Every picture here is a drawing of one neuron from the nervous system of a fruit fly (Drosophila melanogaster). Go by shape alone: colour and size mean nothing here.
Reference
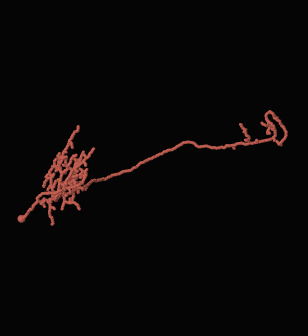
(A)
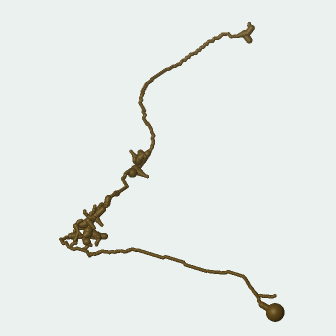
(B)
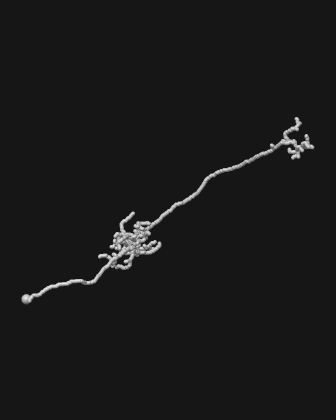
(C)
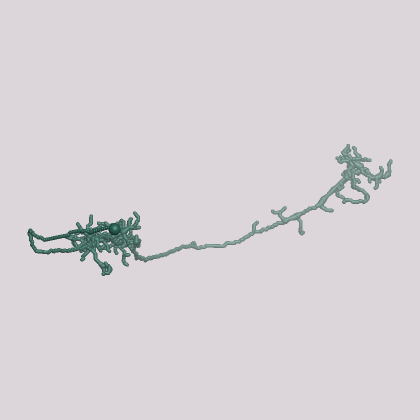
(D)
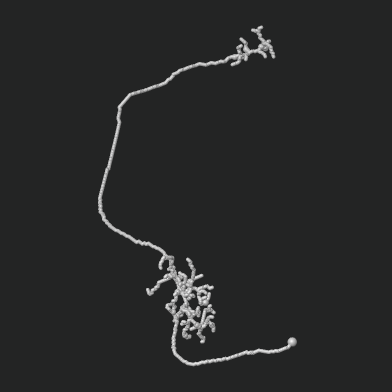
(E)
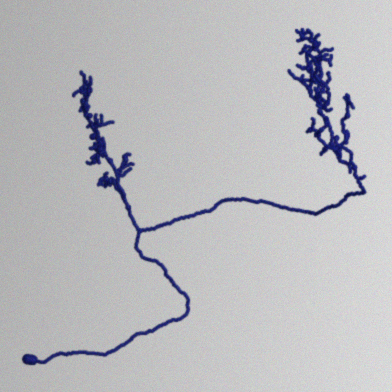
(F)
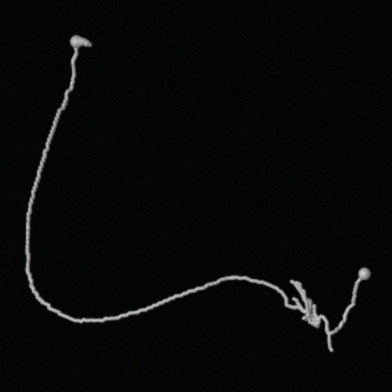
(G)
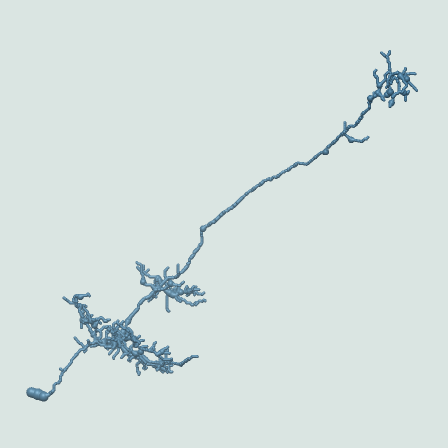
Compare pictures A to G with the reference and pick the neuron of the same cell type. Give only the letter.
G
